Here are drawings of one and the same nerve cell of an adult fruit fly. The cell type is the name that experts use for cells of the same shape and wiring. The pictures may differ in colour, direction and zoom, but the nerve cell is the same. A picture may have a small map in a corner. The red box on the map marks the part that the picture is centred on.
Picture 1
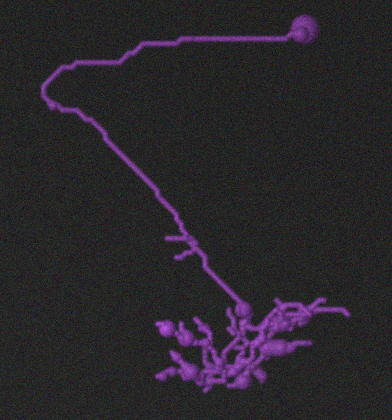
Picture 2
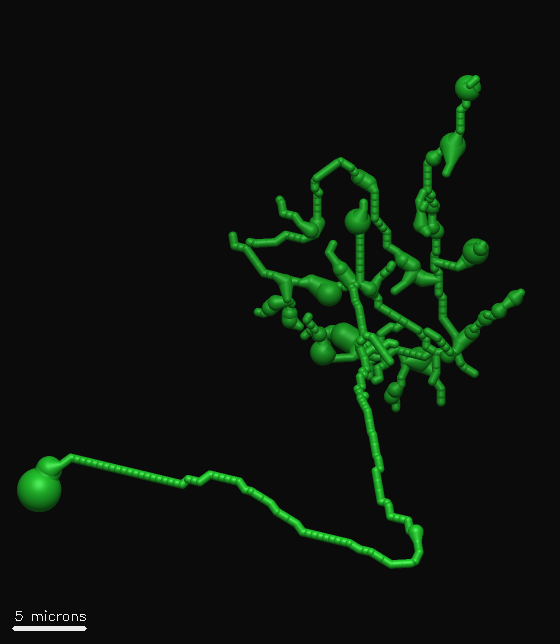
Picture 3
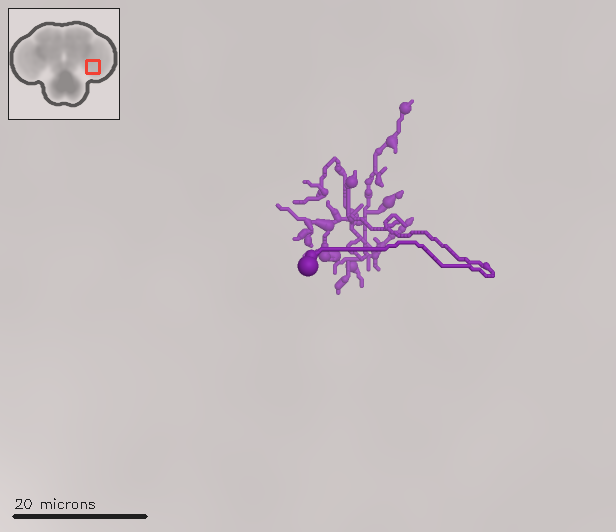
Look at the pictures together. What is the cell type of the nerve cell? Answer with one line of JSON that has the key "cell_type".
{"cell_type": "Cm1"}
